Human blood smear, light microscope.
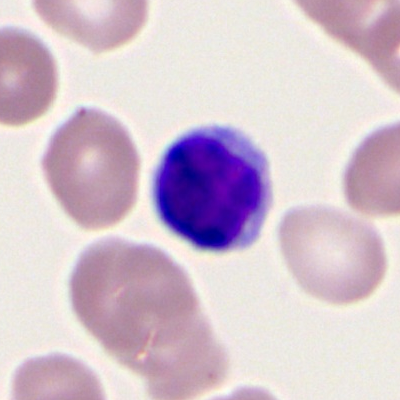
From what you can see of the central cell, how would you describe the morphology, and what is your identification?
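In this cell the nucleus fills almost the entire space, its chromatin dense, dark purple and clumped. Pale blue cytoplasm forms a thin rim that is widest on the right side. The cell is a lymphocyte.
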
